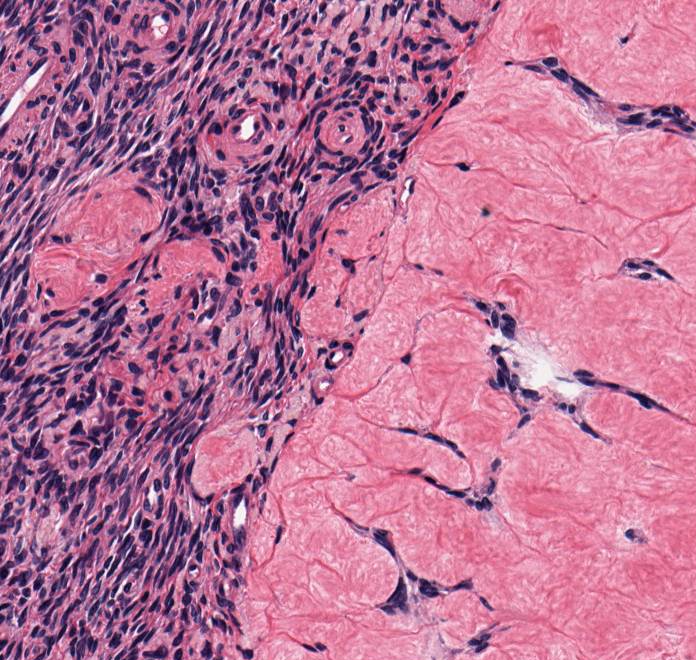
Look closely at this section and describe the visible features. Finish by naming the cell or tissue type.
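A fairly sharp border, running from top to bottom, splits the field into a densely cellular left part and a sparsely cellular right part. On the left, rounded pink collagenous nodules lie scattered among crowded spindle cells with elongated dark nuclei. The right part consists of dense pink collagenous stroma with very few nuclei. This is ovary.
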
